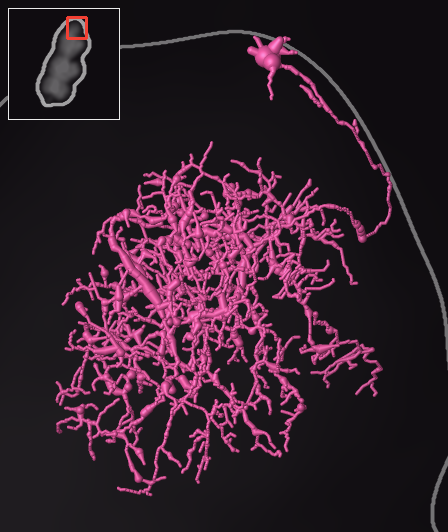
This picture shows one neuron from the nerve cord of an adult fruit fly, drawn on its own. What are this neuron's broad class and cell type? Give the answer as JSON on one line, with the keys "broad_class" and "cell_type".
{"broad_class": "nerve-cord intrinsic neuron", "cell_type": "INXXX418"}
